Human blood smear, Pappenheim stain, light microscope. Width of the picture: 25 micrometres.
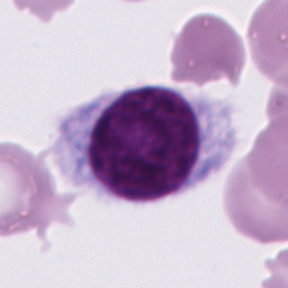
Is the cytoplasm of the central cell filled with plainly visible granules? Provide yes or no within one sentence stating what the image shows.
No, the cell shows no granules in its cytoplasm.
